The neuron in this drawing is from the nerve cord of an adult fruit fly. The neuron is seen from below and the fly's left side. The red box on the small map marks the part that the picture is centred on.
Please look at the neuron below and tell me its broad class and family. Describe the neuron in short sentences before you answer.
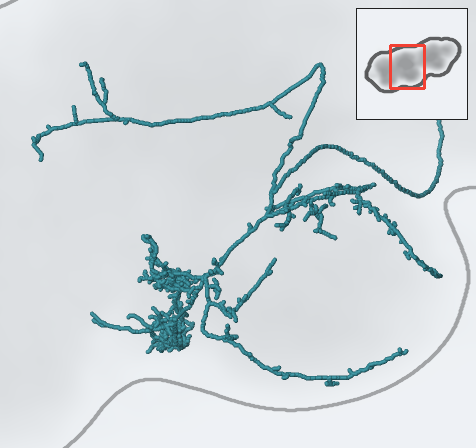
The drawing shows no cell body. Dozens of branch ends can be seen. Its broad class is nerve-cord intrinsic neuron. The family is hemilineage 23B.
